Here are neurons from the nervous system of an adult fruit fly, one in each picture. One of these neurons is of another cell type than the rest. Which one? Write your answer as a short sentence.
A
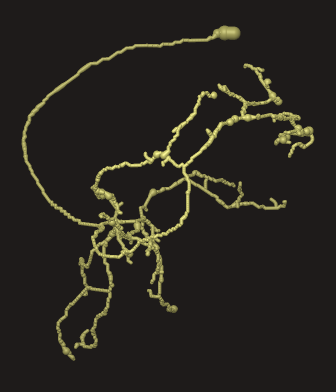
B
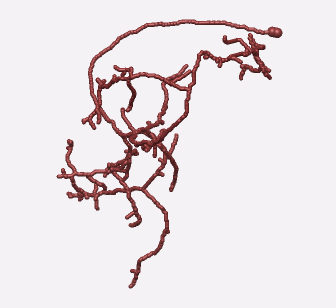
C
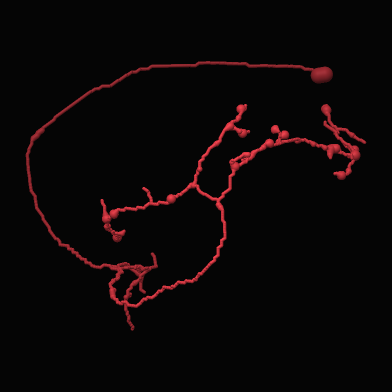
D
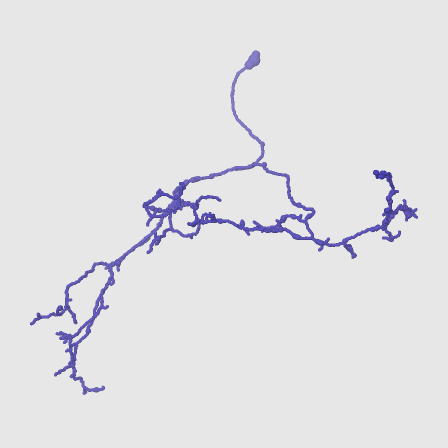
The neuron in picture D is of another cell type than the rest.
